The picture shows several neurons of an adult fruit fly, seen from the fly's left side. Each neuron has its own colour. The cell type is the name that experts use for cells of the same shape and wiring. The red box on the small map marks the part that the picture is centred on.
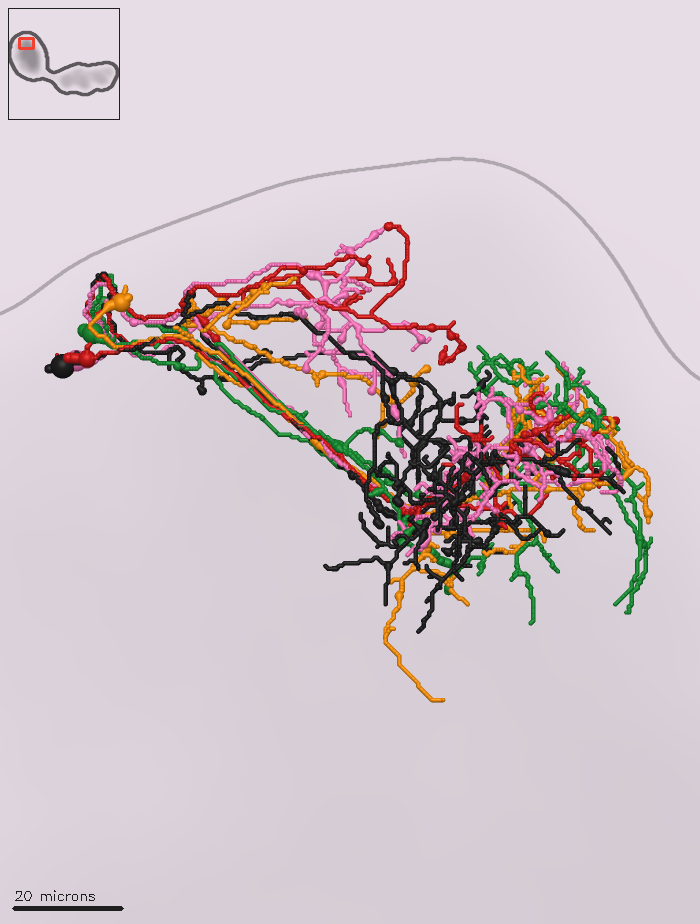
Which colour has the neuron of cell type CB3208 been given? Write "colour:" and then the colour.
colour: orange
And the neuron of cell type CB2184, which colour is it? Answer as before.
colour: pink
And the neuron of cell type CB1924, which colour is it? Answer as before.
colour: black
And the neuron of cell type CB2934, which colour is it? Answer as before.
colour: green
